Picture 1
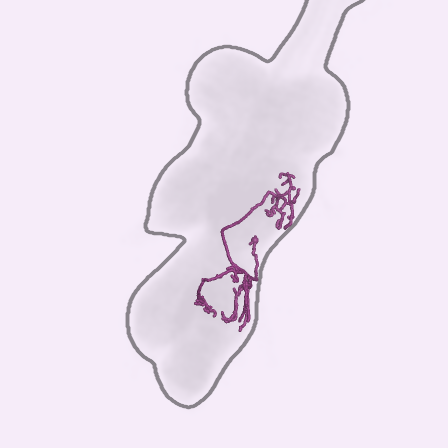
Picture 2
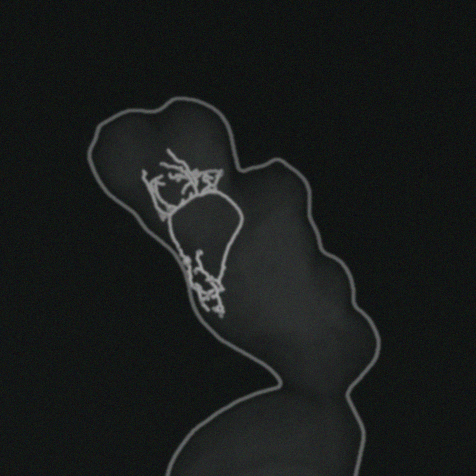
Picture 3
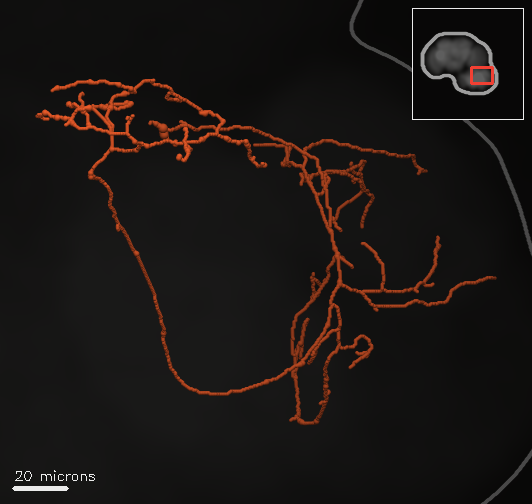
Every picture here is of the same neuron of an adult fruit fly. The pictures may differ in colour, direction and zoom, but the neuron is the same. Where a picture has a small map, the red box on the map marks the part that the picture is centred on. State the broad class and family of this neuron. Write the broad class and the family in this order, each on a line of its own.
nerve-cord intrinsic neuron
hemilineage 17A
